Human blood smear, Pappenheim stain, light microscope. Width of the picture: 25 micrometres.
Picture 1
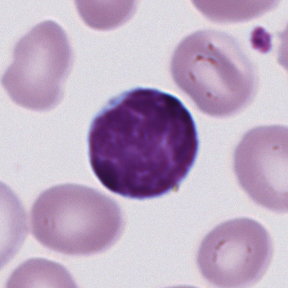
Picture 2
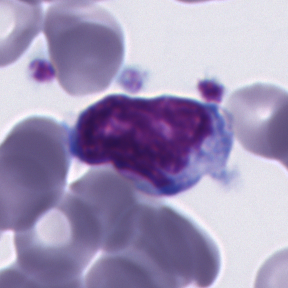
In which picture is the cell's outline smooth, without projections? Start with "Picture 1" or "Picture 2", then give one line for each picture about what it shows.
Picture 1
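What picture 1 shows: The cell's outline is smooth and round, without projections.
What picture 2 shows: The right edge of the cytoplasm is ragged, with fine wisps extending outward.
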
